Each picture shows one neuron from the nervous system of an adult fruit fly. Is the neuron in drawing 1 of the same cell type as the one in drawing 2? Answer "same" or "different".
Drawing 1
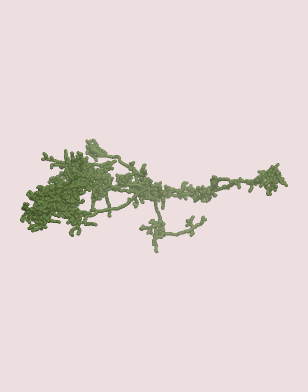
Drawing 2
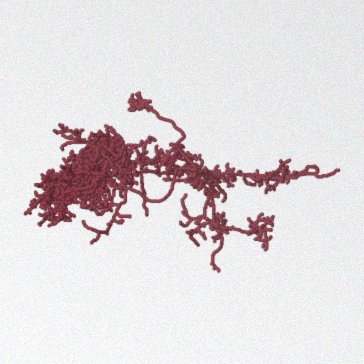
same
